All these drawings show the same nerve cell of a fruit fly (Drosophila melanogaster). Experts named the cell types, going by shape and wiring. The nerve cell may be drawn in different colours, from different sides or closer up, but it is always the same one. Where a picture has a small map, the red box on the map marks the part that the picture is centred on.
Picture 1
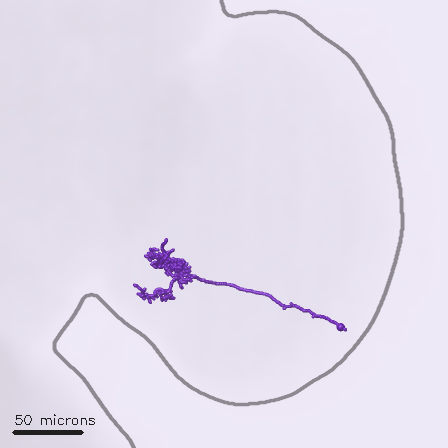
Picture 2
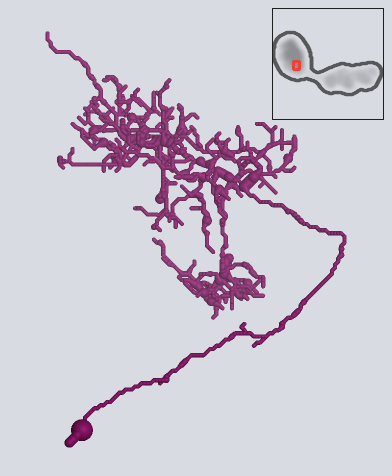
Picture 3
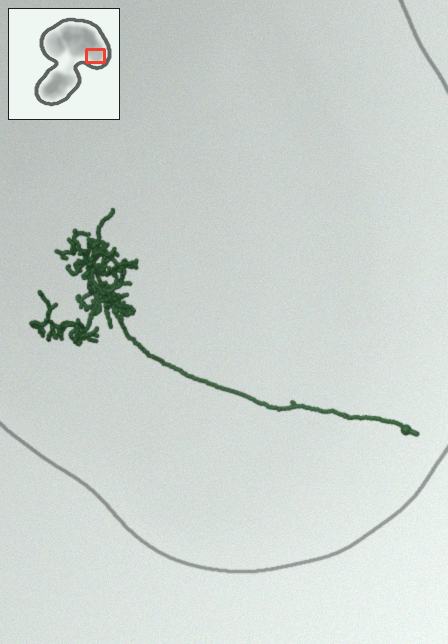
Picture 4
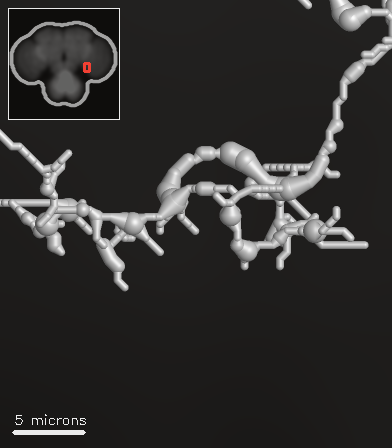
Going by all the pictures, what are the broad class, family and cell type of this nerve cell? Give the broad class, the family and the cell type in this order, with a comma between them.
optic-lobe intrinsic neuron, Tm, Tm24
